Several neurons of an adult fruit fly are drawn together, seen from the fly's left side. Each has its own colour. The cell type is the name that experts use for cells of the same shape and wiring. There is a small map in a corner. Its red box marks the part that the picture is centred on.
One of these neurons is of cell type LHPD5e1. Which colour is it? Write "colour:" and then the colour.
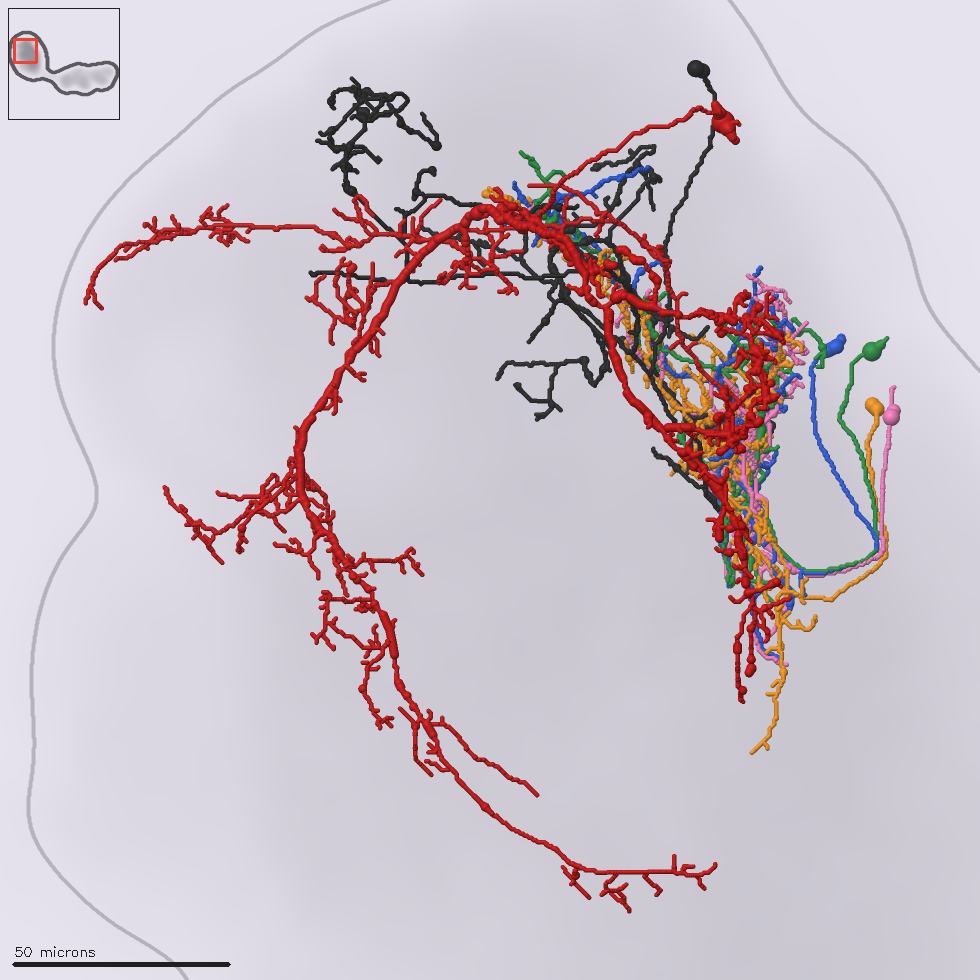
colour: black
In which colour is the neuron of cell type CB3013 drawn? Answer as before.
colour: pink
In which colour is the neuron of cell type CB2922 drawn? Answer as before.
colour: green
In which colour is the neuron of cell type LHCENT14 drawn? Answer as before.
colour: red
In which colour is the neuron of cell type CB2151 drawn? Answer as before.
colour: blue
